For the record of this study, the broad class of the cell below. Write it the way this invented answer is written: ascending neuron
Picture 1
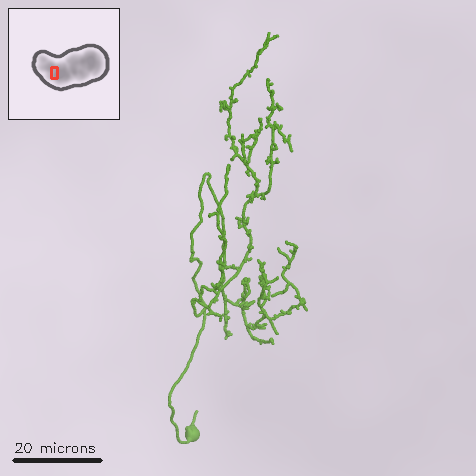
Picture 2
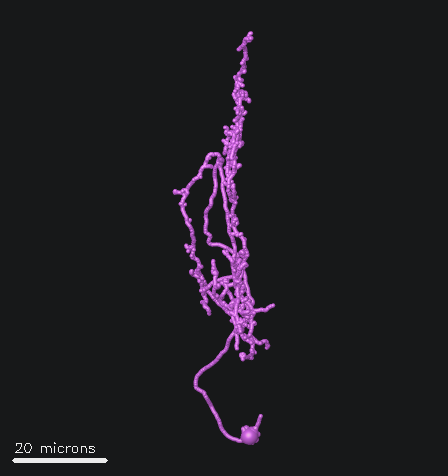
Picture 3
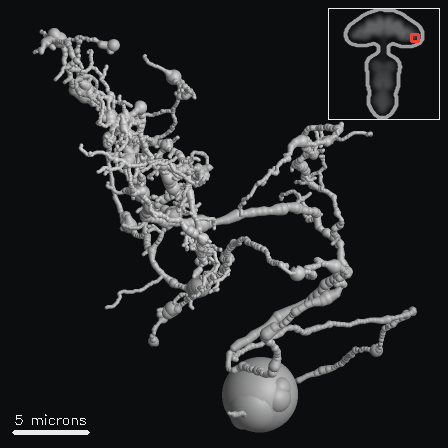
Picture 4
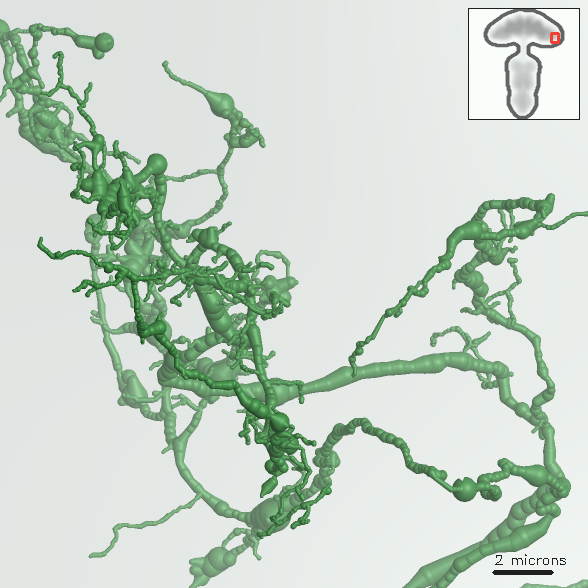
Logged: optic-lobe intrinsic neuron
